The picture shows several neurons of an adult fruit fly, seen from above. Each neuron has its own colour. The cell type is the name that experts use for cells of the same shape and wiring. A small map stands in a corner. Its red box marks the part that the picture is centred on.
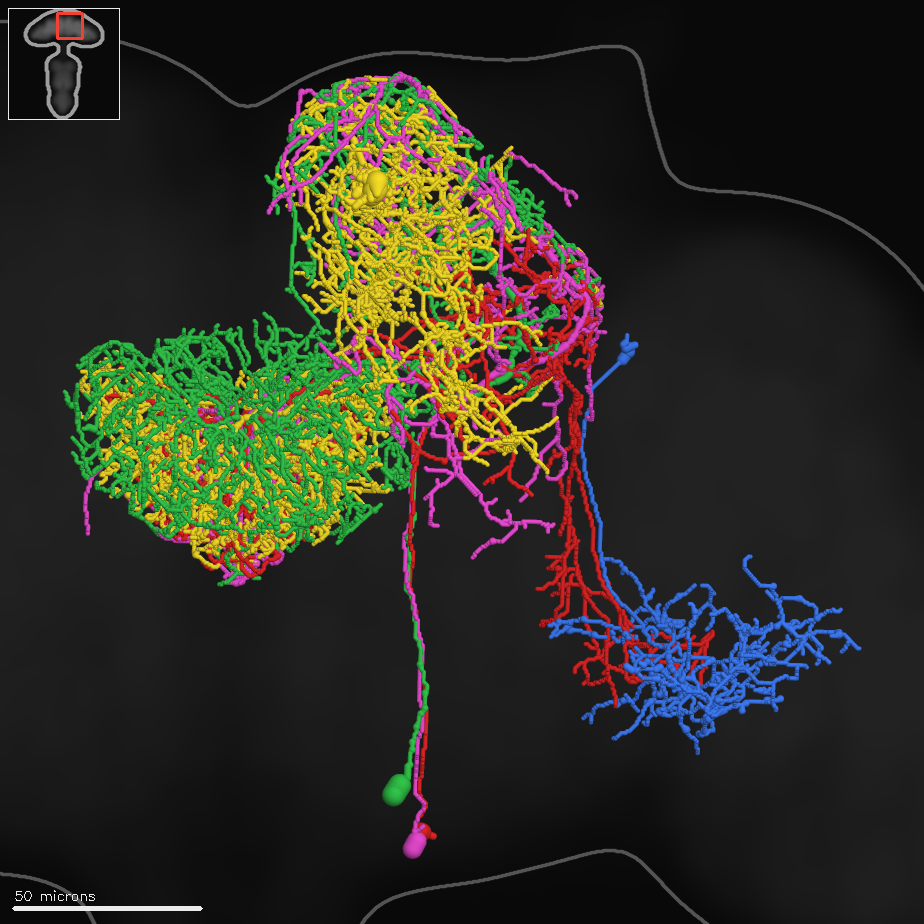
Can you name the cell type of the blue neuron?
WEDPN2B_a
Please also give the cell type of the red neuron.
FB2A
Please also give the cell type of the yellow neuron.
FB1H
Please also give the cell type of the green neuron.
FB4Y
